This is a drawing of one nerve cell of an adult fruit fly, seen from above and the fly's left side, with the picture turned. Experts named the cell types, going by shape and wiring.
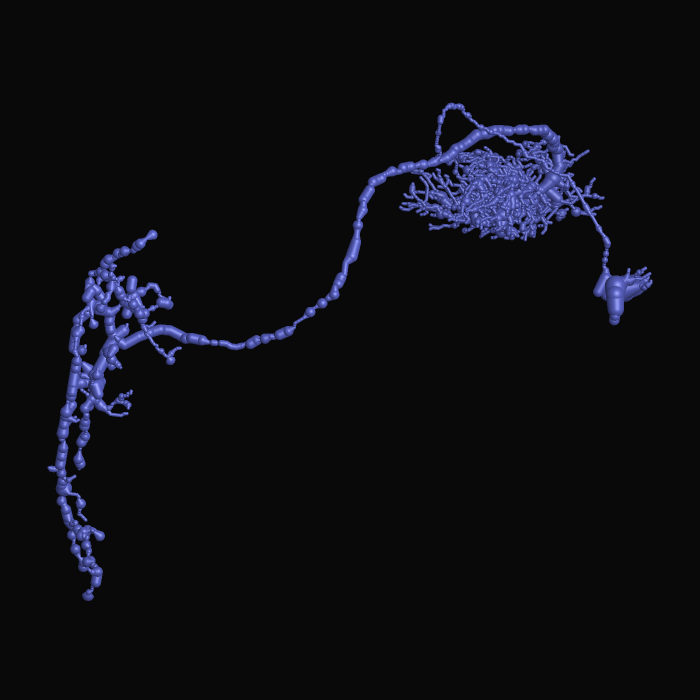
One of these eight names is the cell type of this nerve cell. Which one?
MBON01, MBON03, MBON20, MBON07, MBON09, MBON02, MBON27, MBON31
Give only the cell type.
MBON07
